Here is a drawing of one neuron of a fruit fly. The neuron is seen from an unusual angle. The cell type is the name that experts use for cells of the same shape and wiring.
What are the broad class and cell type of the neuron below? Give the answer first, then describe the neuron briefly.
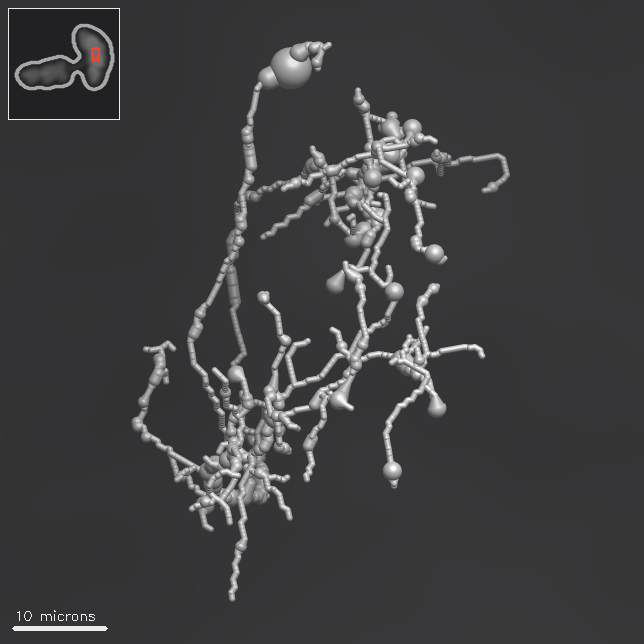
It is a central-brain intrinsic neuron. It is of cell type CB4023. It is in the brain and does not reach the nerve cord. The cell body is at the top of the picture. By the scale bar it is about 60 microns tall in this view.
